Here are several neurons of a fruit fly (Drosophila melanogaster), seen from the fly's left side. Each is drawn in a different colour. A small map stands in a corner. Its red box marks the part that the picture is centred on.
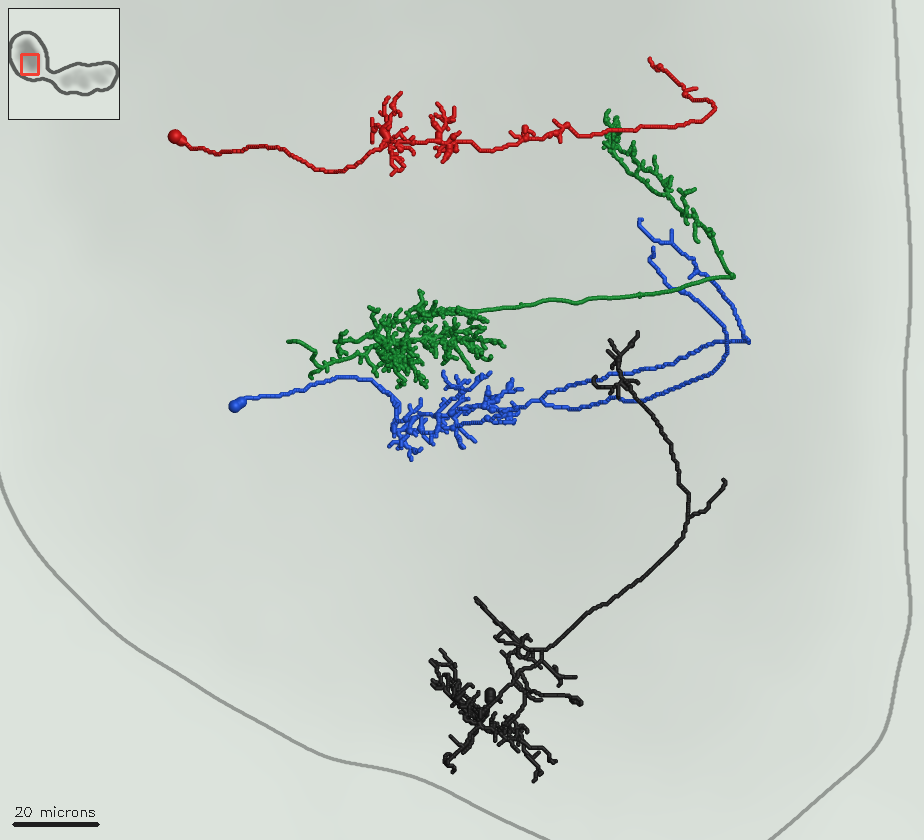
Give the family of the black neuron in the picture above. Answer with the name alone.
TmY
